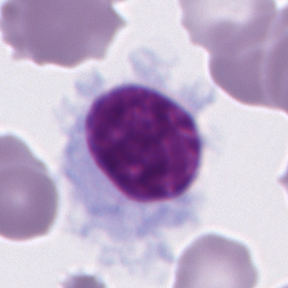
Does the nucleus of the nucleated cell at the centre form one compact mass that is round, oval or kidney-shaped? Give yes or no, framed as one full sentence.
Yes, the nucleus of this cell is one compact round, oval or kidney-shaped mass.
